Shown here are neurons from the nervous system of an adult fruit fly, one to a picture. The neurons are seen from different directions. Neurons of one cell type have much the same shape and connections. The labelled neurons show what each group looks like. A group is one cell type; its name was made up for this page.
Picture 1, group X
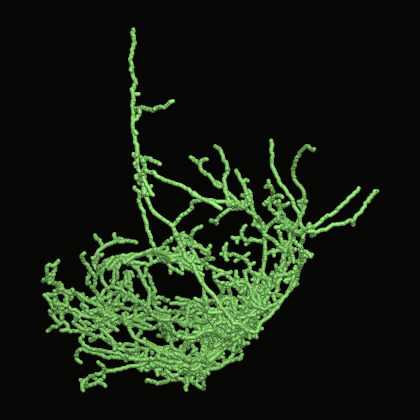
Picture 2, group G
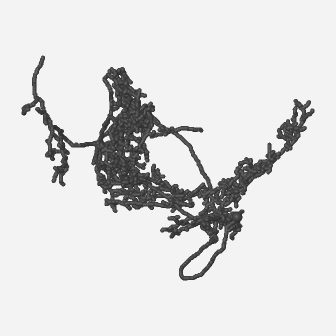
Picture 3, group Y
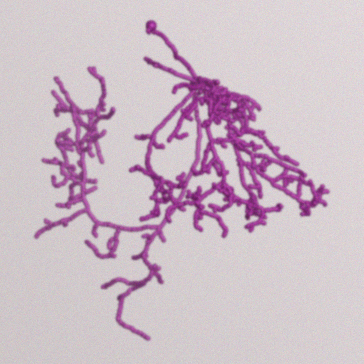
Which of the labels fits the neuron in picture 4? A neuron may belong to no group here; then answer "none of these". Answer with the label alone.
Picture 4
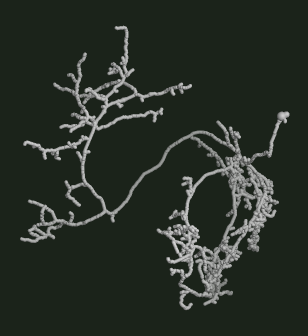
group Y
